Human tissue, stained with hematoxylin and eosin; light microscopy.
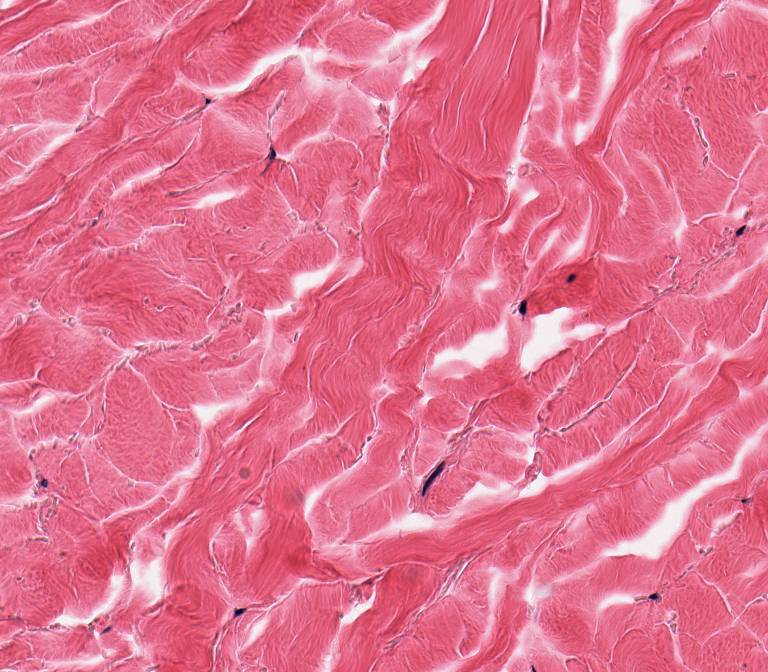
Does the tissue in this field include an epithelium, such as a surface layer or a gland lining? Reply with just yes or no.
No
